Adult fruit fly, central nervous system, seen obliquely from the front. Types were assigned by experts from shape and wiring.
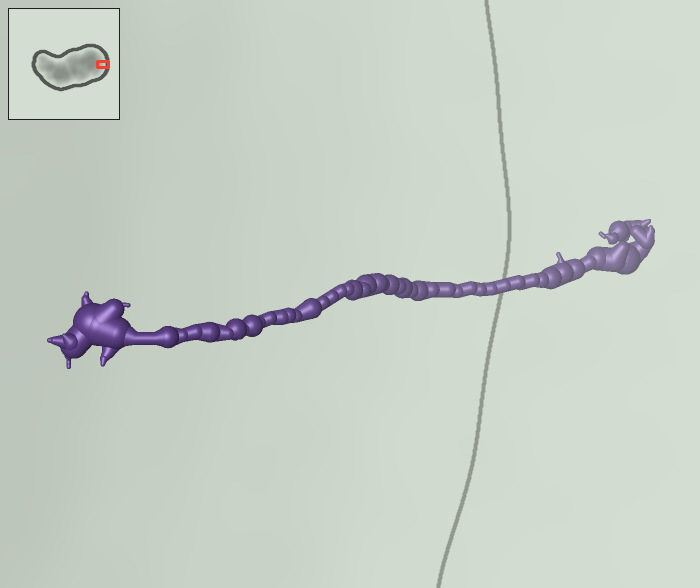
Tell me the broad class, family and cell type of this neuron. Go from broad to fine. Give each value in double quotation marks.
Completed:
"optic-lobe intrinsic neuron", "L", "L2"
